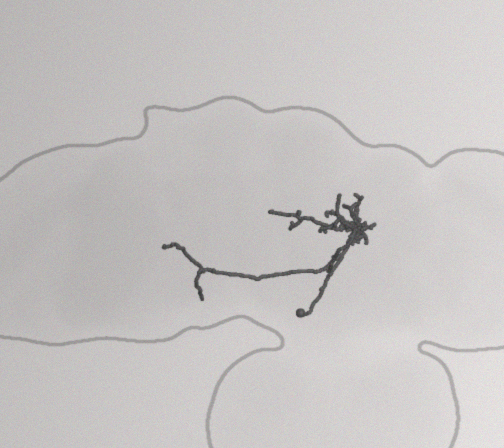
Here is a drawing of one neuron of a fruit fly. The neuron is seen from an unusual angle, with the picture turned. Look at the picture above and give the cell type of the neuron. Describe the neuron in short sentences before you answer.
In this view it is wider than it is tall. Its broad class is central-brain intrinsic neuron. The cell type is CB2050.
